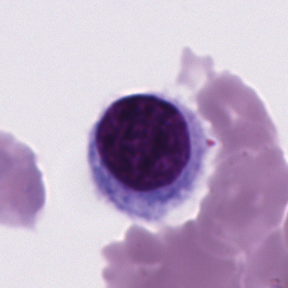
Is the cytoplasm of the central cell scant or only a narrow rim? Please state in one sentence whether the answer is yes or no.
Yes, there is only scant cytoplasm in this cell.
